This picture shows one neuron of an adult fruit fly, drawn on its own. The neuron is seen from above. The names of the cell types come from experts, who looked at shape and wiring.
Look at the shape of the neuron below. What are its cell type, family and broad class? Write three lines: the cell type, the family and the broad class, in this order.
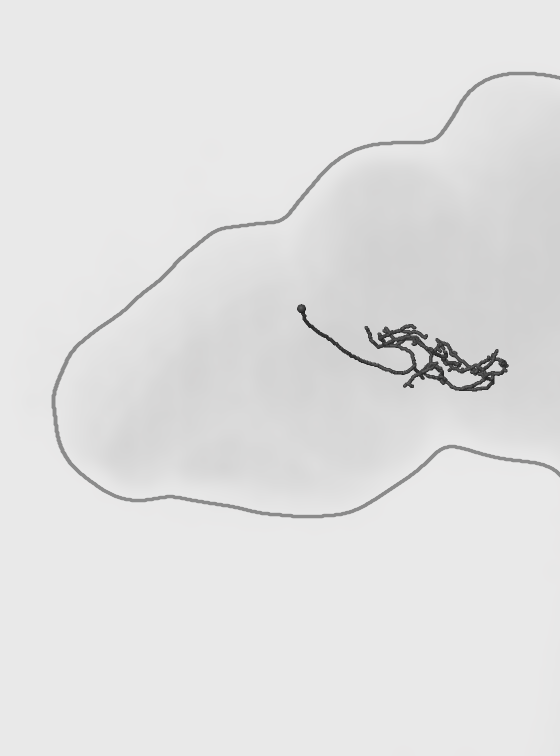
PLP115_a
hemilineage LHl4_posterior
central-brain intrinsic neuron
